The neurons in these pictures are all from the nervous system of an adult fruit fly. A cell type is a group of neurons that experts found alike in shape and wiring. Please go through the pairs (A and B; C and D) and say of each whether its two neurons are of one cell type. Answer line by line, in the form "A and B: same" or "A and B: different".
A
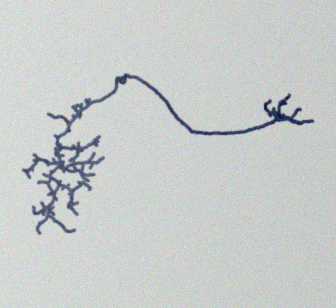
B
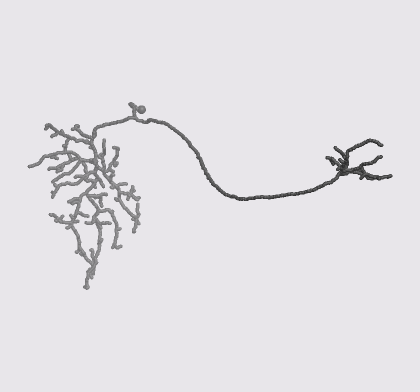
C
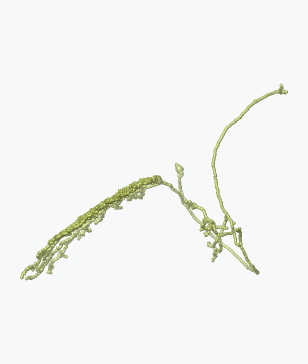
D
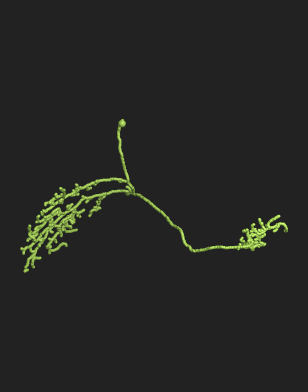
A and B: same
C and D: different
